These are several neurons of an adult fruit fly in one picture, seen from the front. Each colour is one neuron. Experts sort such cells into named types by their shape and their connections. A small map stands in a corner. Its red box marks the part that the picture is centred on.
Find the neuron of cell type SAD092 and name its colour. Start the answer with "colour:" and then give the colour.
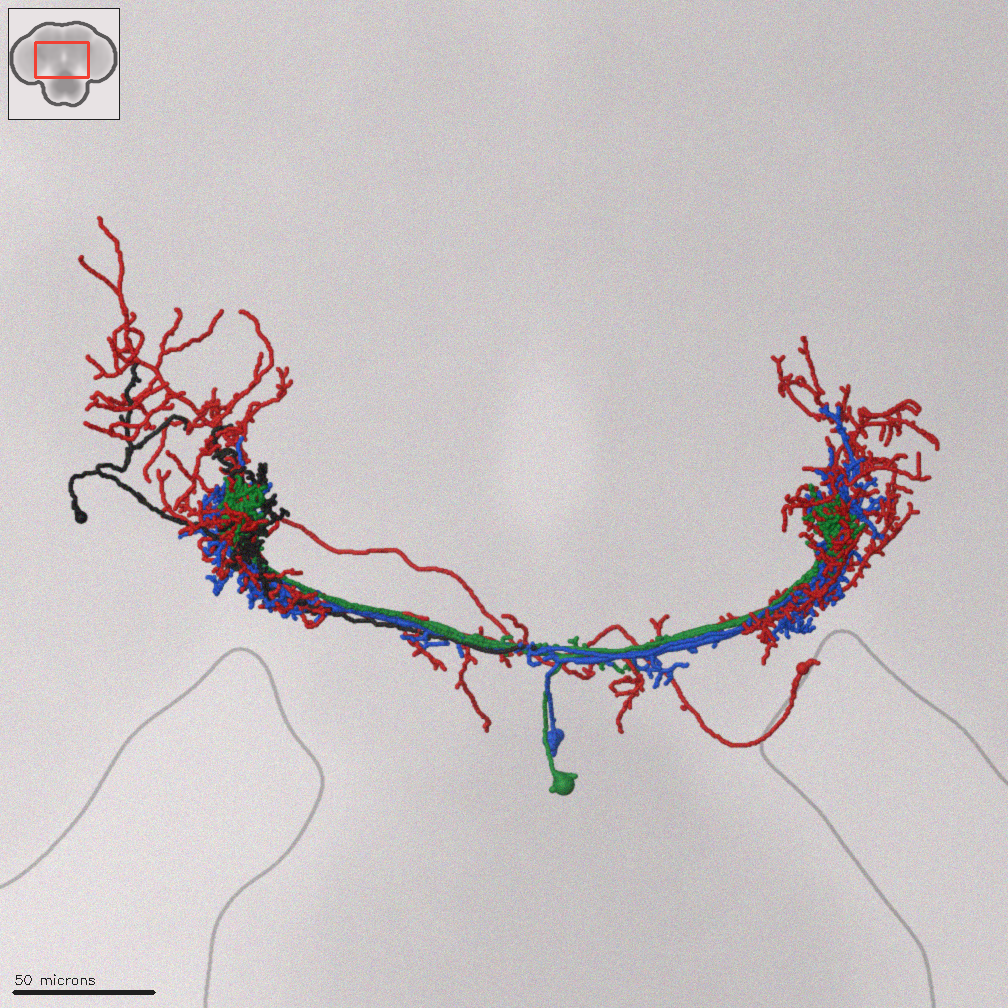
colour: green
